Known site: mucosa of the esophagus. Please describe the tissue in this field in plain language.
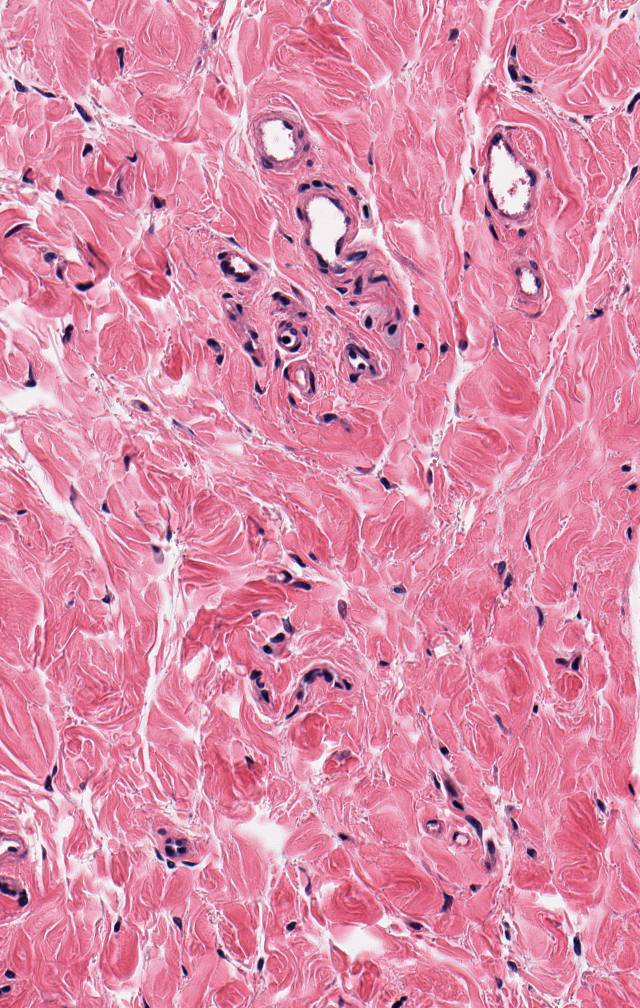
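Look: the whole field is packed with dense, pink-staining collagen bundles running in many directions. Cells are sparse: small, dark, elongated nuclei lie scattered singly between the bundles. Small blood vessels with open round lumens are grouped in the upper part. There are no fat cells.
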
